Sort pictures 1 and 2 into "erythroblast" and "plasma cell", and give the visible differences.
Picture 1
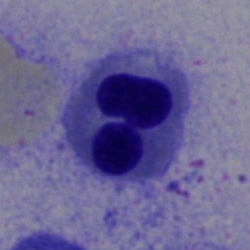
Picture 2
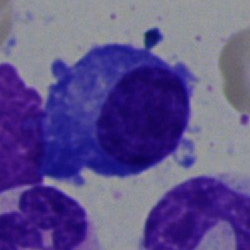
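Of the two, the plasma cell is picture 2 and the erythroblast picture 1. On cytoplasm colour, the erythroblast's is pale greyish blue and the plasma cell's a deep, intense blue.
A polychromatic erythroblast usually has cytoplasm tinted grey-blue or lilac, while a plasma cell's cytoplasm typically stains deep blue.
On amount and placing, the plasma cell has plentiful cytoplasm forming a broad zone on the left of its nucleus, with paler, mottled patches within the blue on that side.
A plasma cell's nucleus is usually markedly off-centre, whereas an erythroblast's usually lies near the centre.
On outline, the erythroblast is roughly rounded with slightly irregular edges, whereas the plasma cell's edge is irregular, with small blue blebs budding from it and one at the top nearly detached. On chromatin, both stain dark: dense and very dark purple with little visible texture in the erythroblast, densely stained throughout in the plasma cell. On nucleoli, none are visible in either of the erythroblast's nuclear masses. On granules, no distinct ones appear in the cytoplasm of either cell.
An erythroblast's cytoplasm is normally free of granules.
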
